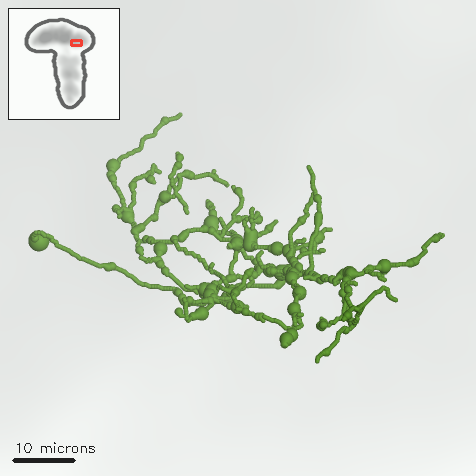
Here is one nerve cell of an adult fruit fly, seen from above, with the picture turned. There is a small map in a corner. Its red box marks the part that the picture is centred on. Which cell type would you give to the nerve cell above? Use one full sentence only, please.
In the scheme of cell types, this nerve cell is LPi3c.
